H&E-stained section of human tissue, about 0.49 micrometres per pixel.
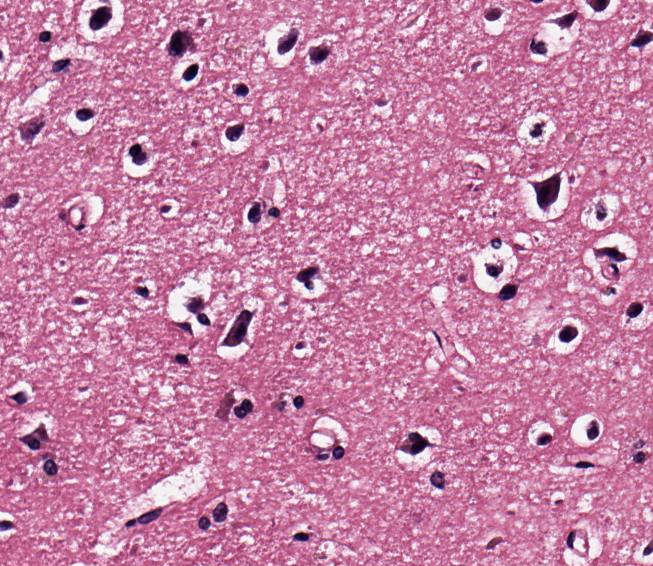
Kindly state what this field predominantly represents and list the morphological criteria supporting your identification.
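Cerebral cortex, mostly. The background is pink and finely granular, speckled with many tiny clear vacuoles, and neurons sit singly across the whole field rather than in sheets or clusters.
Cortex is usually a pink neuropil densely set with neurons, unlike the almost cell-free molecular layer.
Many of these neurons have shrunken, angular, dark-staining cell bodies and nuclei. Small round dark nuclei with no visible cytoplasm are scattered about too, several right beside neurons.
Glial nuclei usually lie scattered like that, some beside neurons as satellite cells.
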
